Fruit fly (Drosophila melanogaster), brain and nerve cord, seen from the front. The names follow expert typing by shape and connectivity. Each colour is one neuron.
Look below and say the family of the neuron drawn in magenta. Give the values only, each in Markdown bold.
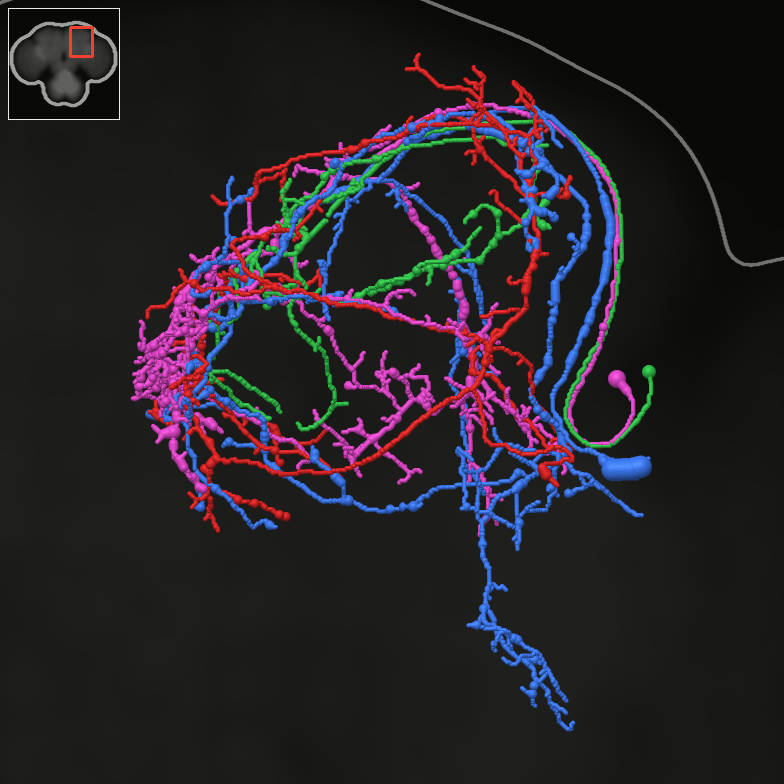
**hemilineage SLPav2**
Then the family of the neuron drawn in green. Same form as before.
**hemilineage SLPav2**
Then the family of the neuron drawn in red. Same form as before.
**hemilineage SLPa&l1_anterior**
